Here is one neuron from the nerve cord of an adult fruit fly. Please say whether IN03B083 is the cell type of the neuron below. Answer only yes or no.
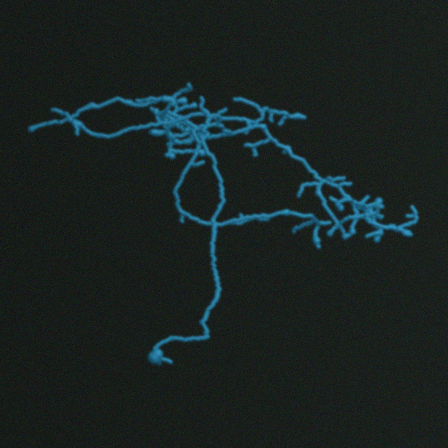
no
